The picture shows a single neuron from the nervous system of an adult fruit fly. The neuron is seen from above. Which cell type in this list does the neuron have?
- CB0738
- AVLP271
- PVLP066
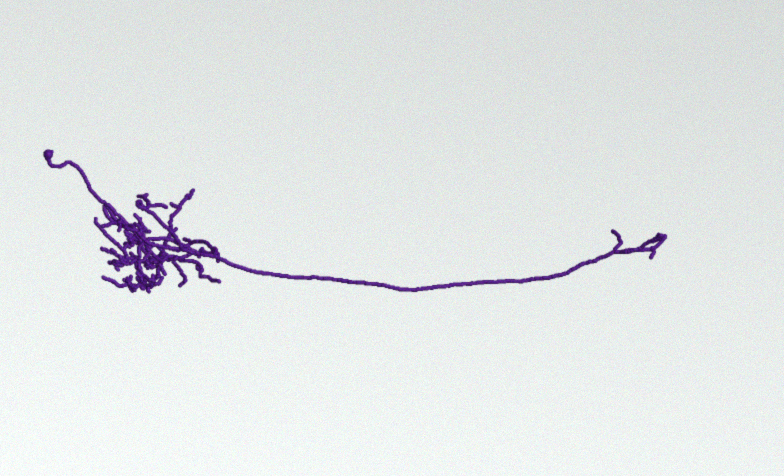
CB0738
